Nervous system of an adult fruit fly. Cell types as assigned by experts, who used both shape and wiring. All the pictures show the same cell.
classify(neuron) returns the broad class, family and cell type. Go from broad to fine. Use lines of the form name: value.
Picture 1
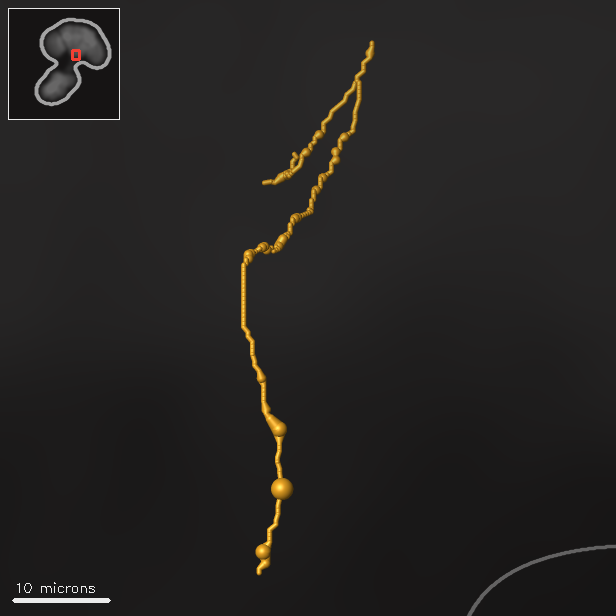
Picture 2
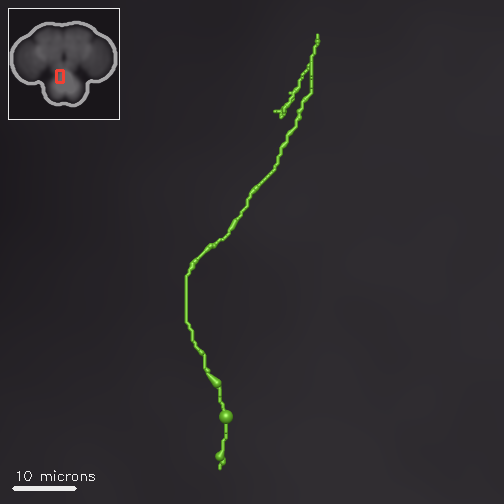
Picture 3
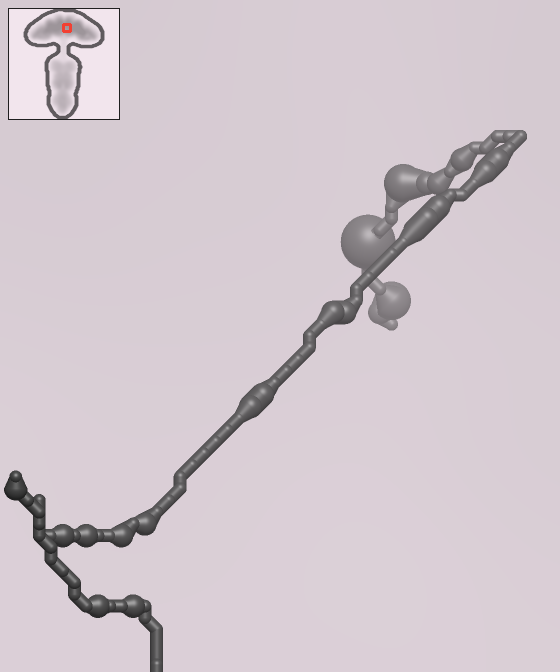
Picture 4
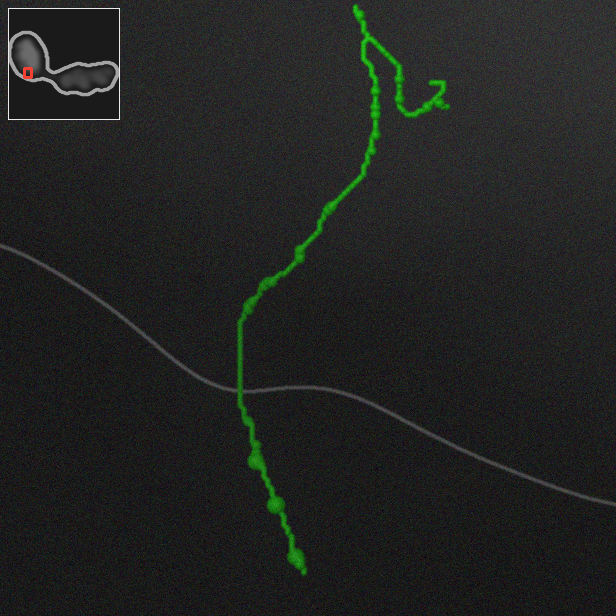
broad class: sensory neuron entering the brain
family: class mechanosensory
cell type: BM_InOm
